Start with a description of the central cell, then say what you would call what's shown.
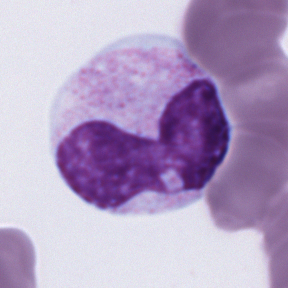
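You can see the outline is round and smooth. The nucleus runs across the lower half of the cell, and there are no nucleoli visible in it. Fine pink-red granules are scattered through the cytoplasm. This one's a band neutrophil.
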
